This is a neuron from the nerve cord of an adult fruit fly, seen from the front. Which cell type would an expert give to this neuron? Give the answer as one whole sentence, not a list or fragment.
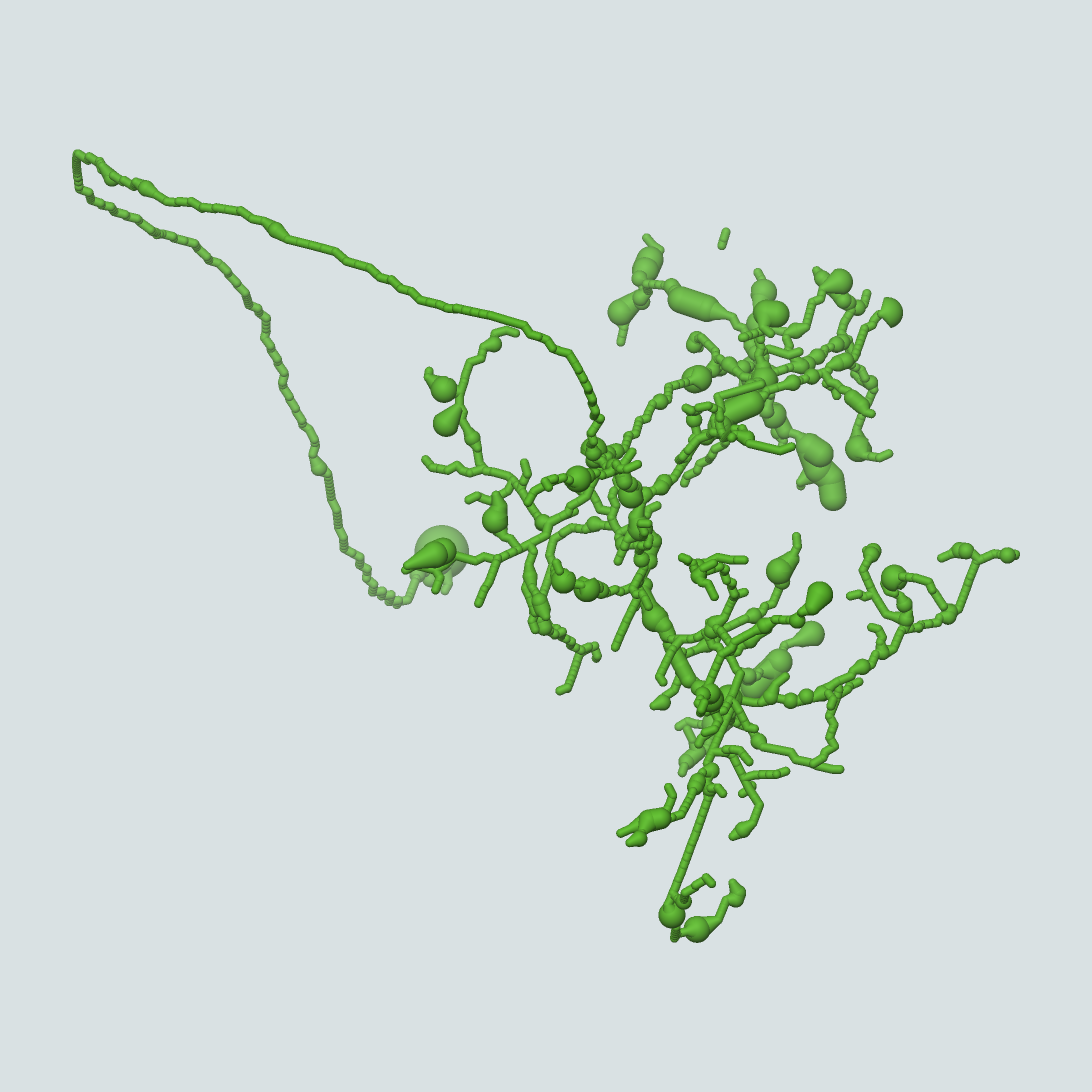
This neuron is classified under the cell type IN21A111.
